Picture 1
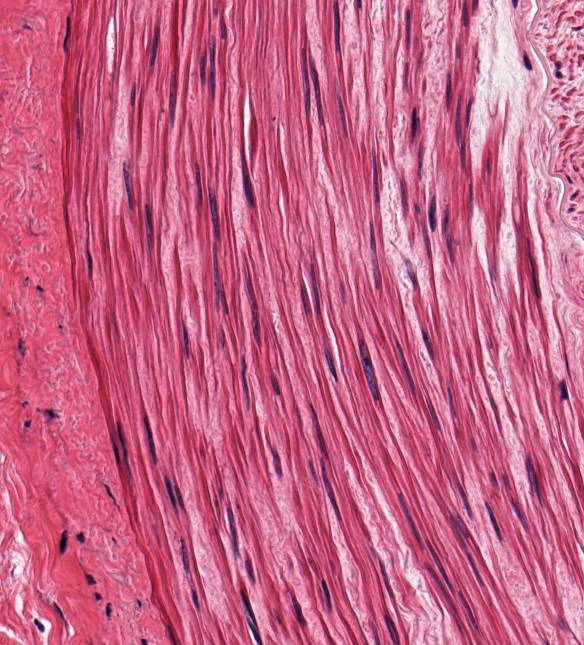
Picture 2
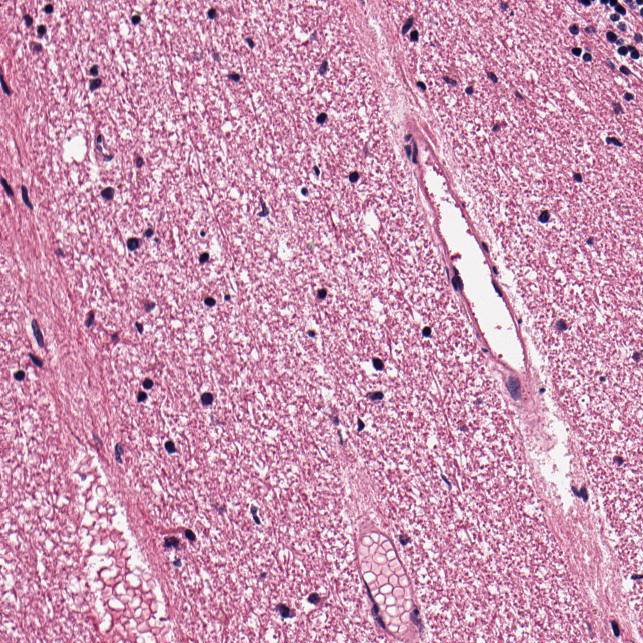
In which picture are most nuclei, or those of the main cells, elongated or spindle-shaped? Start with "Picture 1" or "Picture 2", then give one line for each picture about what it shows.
Picture 1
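In picture 1: The smooth muscle nuclei are elongated and spindle-shaped, lying parallel to the fibres.
In picture 2: Small round dark nuclei with scant visible cytoplasm lie scattered singly across the matrix.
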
